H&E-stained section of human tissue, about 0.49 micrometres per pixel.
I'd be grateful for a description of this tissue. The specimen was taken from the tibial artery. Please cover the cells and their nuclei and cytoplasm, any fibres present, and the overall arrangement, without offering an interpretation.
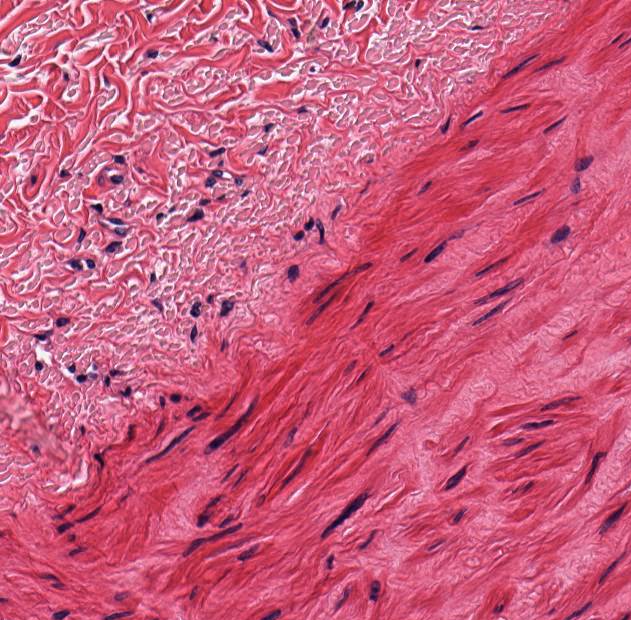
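Here a diagonal boundary separates collagenous stroma at the upper left from smooth muscle filling the right and lower part. Notice the smooth muscle nuclei: elongated and cigar-shaped, with blunt ends, set in deep pink, finely fibrillar cytoplasm. The stroma consists of wavy, interlacing pink collagen bundles.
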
